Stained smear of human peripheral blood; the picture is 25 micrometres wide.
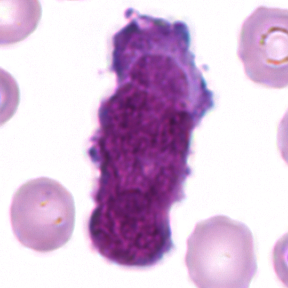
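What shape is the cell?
Elongated, much longer from top to bottom than wide, with a smoothly rounded bottom end.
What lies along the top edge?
Small ragged fragments sticking out.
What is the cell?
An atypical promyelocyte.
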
